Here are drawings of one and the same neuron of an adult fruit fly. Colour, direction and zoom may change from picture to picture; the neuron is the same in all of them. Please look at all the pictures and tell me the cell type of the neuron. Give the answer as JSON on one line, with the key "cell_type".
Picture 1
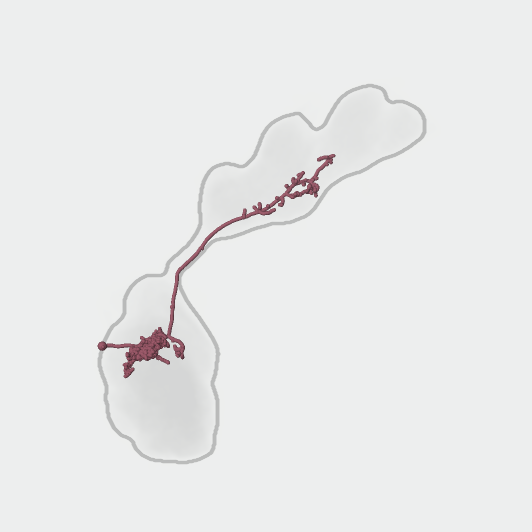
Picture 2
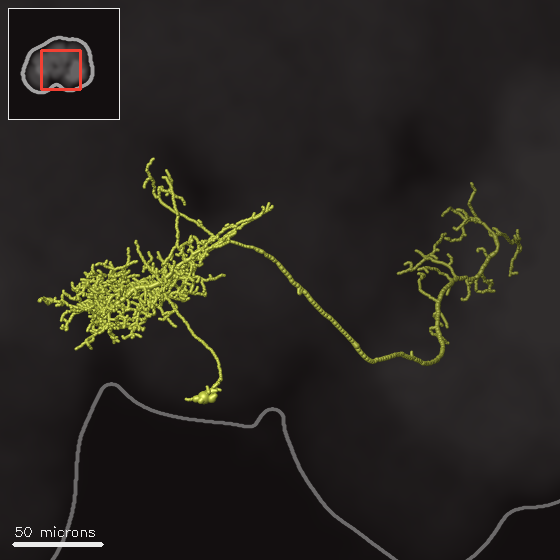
{"cell_type": "DNg99"}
